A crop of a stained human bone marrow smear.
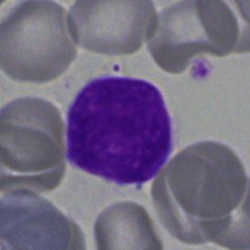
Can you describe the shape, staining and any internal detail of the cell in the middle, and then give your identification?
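Looking at the outline, it is roughly round, though a few sides seem slightly flattened. There is very little cytoplasm; I can barely make out any rim around the nucleus. The nucleus itself stains deep purple and looks dense, with faint, mottled lighter patches. I can't find any granules in the cytoplasm. This is a lymphocyte.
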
